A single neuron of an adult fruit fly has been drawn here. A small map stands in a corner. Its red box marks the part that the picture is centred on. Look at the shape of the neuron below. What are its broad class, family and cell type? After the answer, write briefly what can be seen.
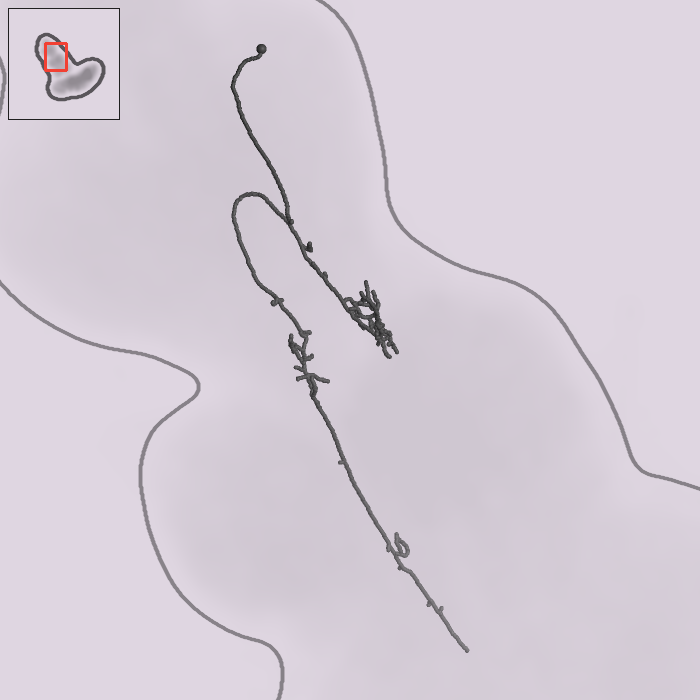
This is a nerve-cord intrinsic neuron. The family is hemilineage 06A. It is of cell type IN06A140. The cell body is at the top of the picture. As drawn here it is more than twice as tall as it is wide.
